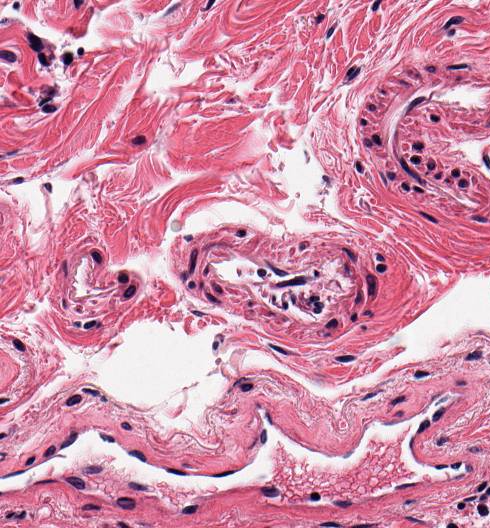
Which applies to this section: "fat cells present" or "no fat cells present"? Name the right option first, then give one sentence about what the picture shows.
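No fat cells present. No fat cells are present anywhere in the field.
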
